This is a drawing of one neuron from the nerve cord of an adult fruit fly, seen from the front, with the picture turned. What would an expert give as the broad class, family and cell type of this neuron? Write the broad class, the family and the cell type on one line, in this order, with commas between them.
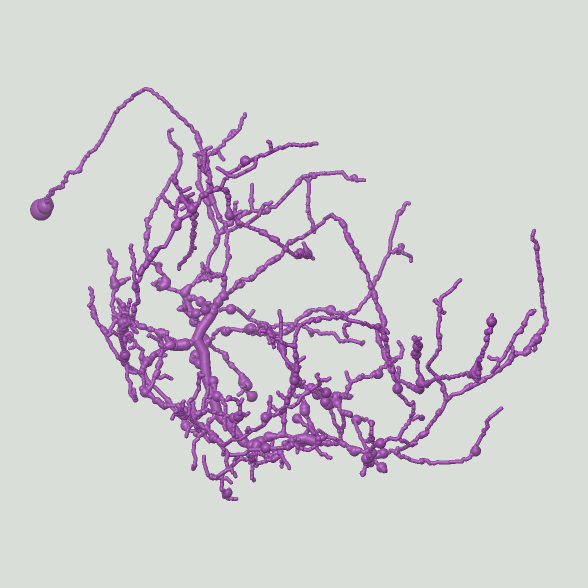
nerve-cord intrinsic neuron, hemilineage 04B, IN04B052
